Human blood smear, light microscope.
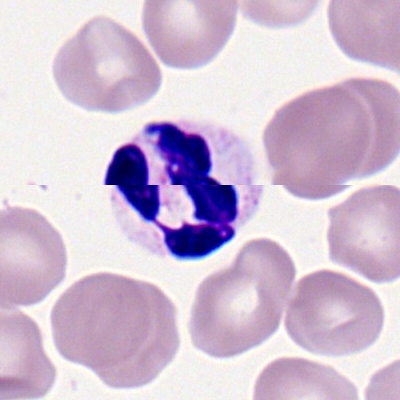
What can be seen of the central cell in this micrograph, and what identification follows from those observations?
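Outline roughly round, smooth. Nucleus in several separate lobes; no nucleoli visible. Cytoplasm with fine, faint pinkish-lilac granules. Segmented neutrophil.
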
